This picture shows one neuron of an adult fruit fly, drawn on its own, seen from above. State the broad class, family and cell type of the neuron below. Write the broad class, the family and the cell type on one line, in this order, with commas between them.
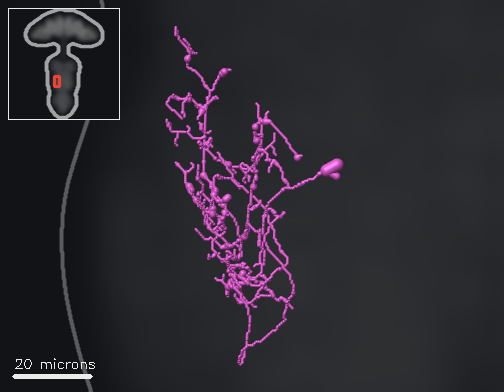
nerve-cord intrinsic neuron, hemilineage 11B, IN11B021_a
